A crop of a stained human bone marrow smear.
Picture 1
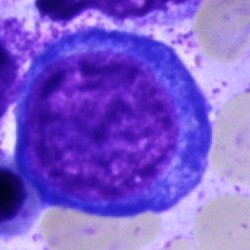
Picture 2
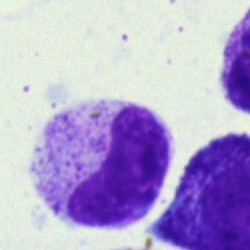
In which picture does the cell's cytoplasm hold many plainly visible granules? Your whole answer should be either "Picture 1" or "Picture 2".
Picture 2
